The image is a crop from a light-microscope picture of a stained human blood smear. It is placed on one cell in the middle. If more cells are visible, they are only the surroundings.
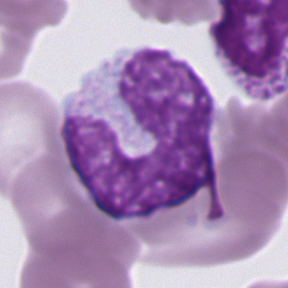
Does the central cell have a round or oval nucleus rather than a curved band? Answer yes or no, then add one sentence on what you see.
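No. The nucleus is bent into a broad horseshoe that curves around a notch opening toward the upper left.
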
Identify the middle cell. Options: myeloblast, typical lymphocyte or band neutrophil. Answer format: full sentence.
The target cell in the middle of the crop is a band neutrophil.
